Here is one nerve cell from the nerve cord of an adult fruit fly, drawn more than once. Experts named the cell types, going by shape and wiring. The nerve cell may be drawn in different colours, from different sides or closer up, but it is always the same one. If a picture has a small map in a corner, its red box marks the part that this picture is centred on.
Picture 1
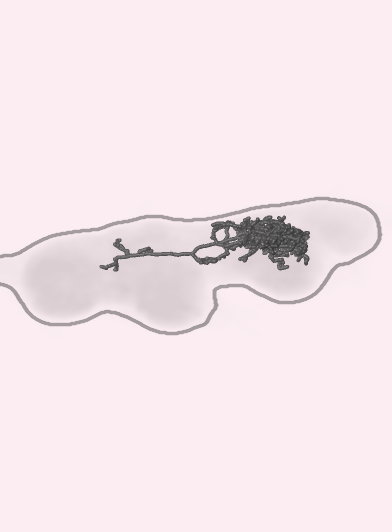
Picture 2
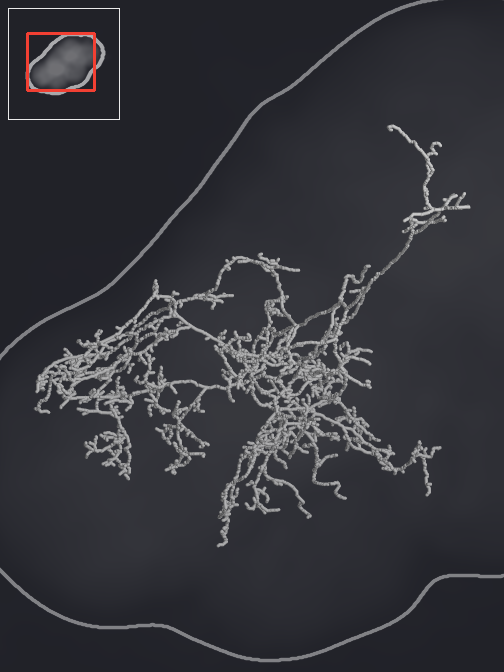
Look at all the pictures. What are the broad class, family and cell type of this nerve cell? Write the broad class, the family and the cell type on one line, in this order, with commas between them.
nerve-cord intrinsic neuron, hemilineage 05B, IN05B031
